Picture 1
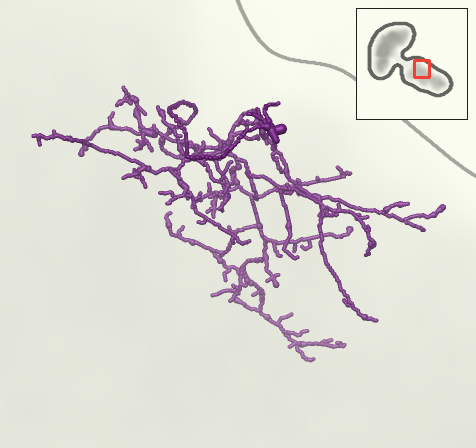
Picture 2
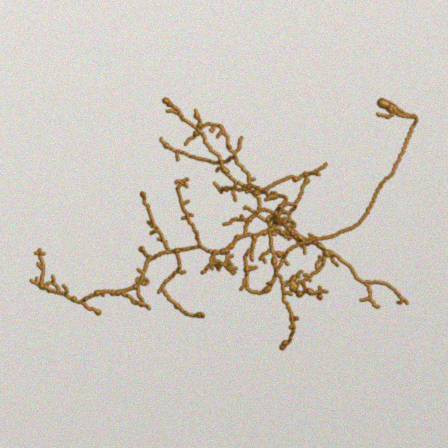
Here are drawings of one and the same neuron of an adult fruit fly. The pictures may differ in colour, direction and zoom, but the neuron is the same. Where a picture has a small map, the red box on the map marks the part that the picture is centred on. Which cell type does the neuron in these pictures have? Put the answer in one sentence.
The cell type is IN03B080.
